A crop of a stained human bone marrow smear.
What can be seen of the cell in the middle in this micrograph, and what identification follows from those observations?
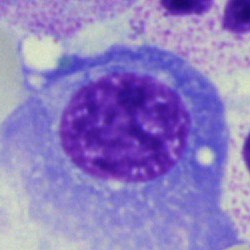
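Start with the chromatin: it is coarse and clumped, with small pale gaps between the clumps. Now look at the cytoplasm, which is a deeper blue toward the outer edge of the cell than close to the nucleus. To the right of the nucleus there is a single small, round, clear vacuole. Notice that the outline is irregular rather than smoothly round. This is a plasma cell.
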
